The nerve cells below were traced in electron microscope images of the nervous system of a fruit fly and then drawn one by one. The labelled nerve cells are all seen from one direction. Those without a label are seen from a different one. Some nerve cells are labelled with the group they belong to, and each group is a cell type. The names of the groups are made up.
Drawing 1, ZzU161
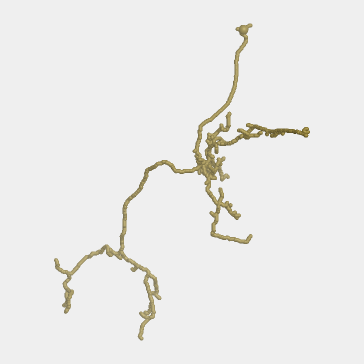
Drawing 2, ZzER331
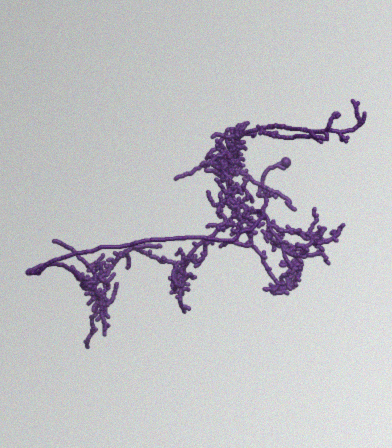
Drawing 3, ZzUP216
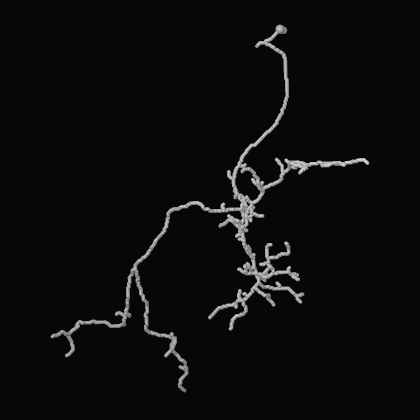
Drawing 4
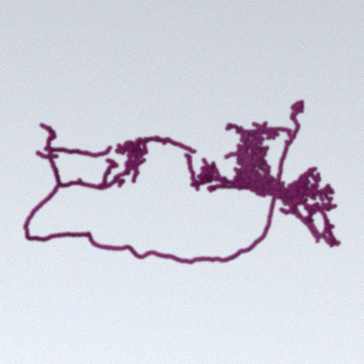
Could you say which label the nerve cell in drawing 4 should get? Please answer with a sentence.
It belongs to ZzER331.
